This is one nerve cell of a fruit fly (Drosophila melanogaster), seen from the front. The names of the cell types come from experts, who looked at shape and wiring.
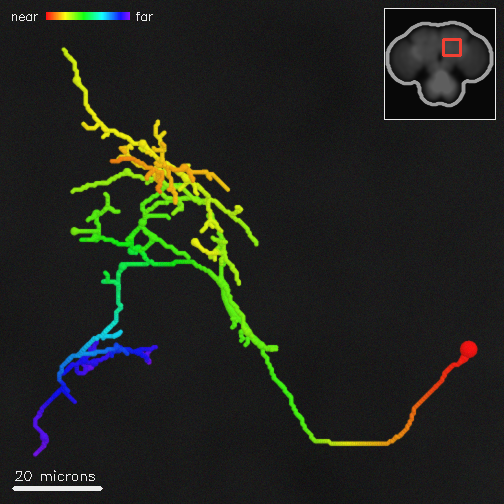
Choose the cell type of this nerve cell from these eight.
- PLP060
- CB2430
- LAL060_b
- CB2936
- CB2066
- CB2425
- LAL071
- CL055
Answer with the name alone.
CB2425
